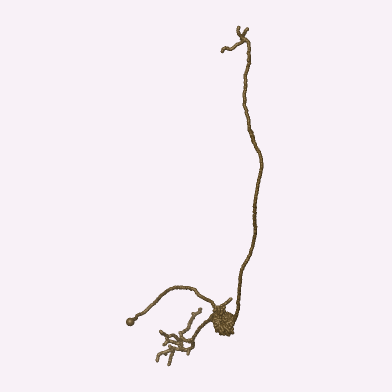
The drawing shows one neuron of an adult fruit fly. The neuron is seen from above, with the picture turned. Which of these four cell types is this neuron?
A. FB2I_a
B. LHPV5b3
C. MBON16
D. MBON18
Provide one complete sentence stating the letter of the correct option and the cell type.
The cell type of the neuron is MBON16, listed as option C.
